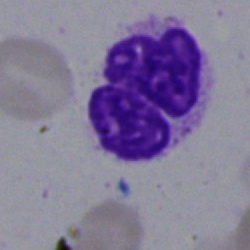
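Segmented neutrophil in the middle of the field. A deep diagonal cleft splits the nucleus into two main lobes. The scant, pale lilac cytoplasm shows mainly as a narrow rim on the right side of the nucleus, with fine pink-purple granules scattered through it.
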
